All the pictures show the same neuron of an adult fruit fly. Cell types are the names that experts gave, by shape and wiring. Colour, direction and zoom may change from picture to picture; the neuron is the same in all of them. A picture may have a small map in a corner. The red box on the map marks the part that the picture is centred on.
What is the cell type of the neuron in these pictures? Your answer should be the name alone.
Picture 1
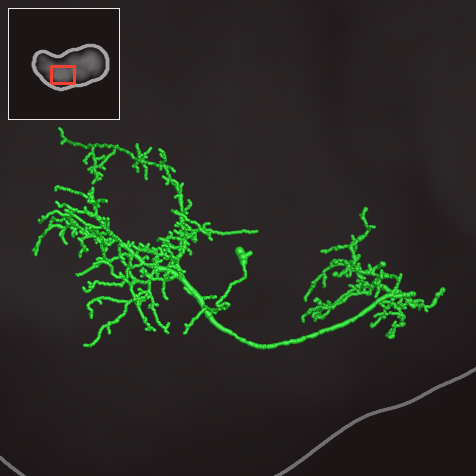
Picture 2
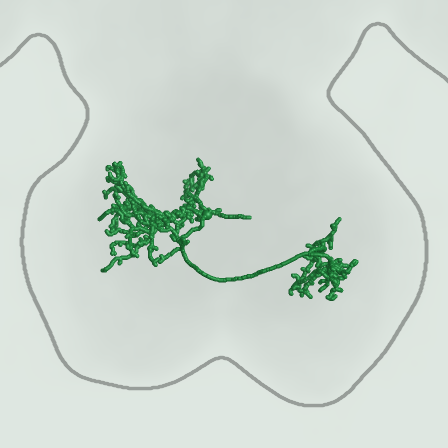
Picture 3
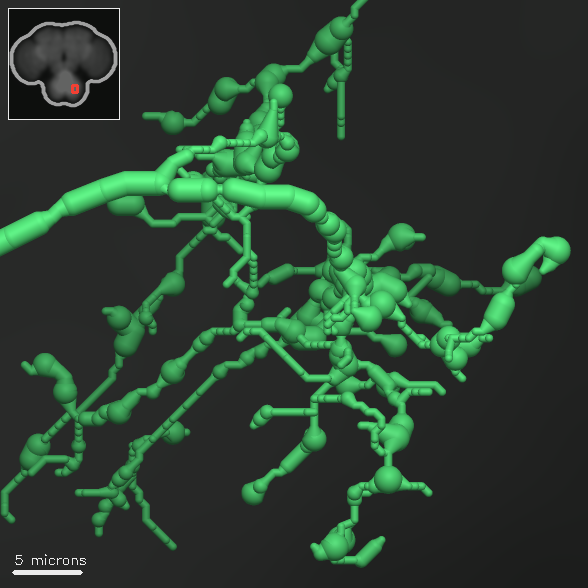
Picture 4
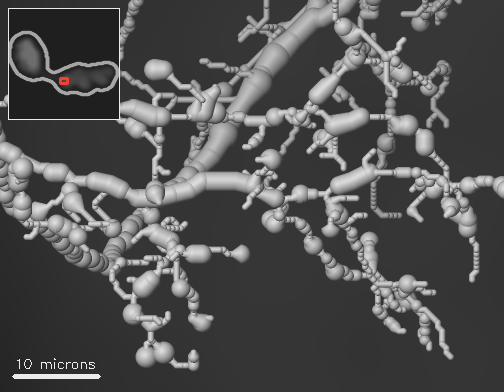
IN01A035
